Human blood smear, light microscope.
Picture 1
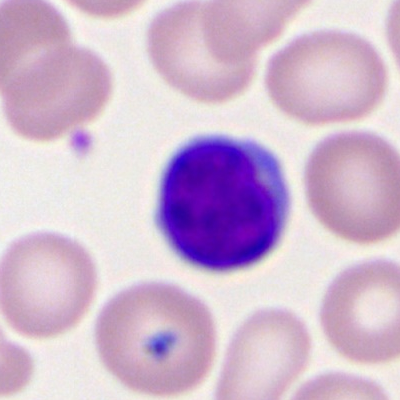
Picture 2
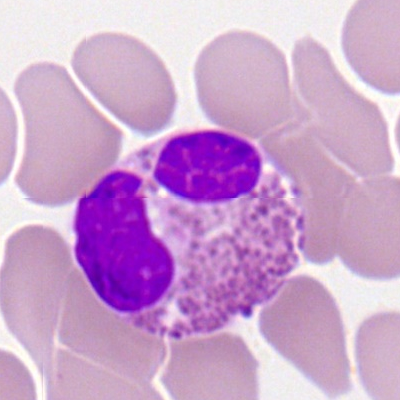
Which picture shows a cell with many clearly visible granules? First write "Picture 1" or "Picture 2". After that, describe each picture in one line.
Picture 2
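What picture 1 shows: The cytoplasm shows no granules.
What picture 2 shows: The cytoplasm is packed with coarse, round granules.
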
